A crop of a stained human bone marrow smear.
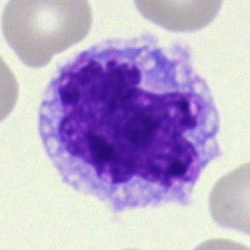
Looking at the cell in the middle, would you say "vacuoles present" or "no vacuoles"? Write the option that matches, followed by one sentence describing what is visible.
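Vacuoles present. Many small clear vacuoles lie in the cytoplasm, especially near the cell's edge.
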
